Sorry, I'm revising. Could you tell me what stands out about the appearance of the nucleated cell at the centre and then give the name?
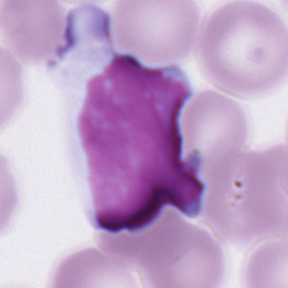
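Nuclear material, deep purple-magenta, fills almost the whole cell; I see no distinct cytoplasmic rim. The chromatin looks smooth and smeared, only faintly streaked paler, without coarse clumps. A pale greyish-lilac tag runs from the top toward the upper left. This is a typical lymphocyte.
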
